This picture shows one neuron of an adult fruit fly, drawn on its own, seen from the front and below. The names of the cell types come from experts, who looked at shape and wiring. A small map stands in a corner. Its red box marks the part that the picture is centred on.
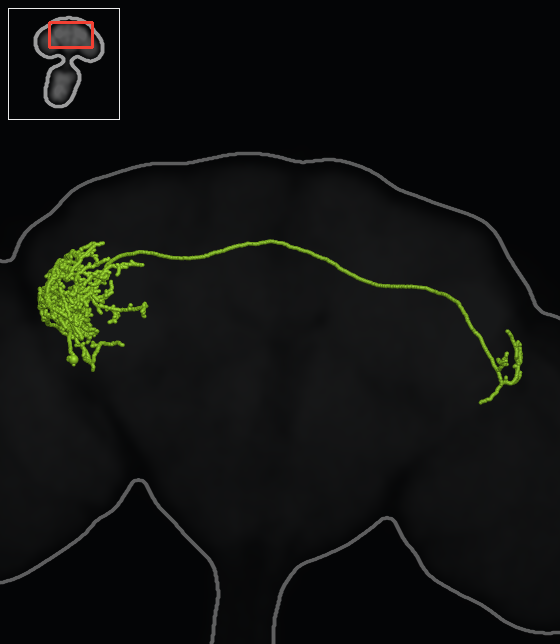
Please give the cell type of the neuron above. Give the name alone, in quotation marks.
"CB3427"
